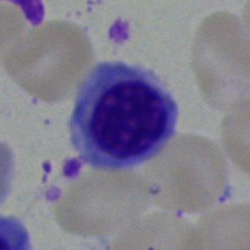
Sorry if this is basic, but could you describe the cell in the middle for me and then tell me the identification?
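Look first at the chromatin: dense and dark purple, with small paler spots scattered through it. The cytoplasm around it is stained blue and shows no granules. Just beyond the lower left edge lie small purple fragments. This cell is an erythroblast.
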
